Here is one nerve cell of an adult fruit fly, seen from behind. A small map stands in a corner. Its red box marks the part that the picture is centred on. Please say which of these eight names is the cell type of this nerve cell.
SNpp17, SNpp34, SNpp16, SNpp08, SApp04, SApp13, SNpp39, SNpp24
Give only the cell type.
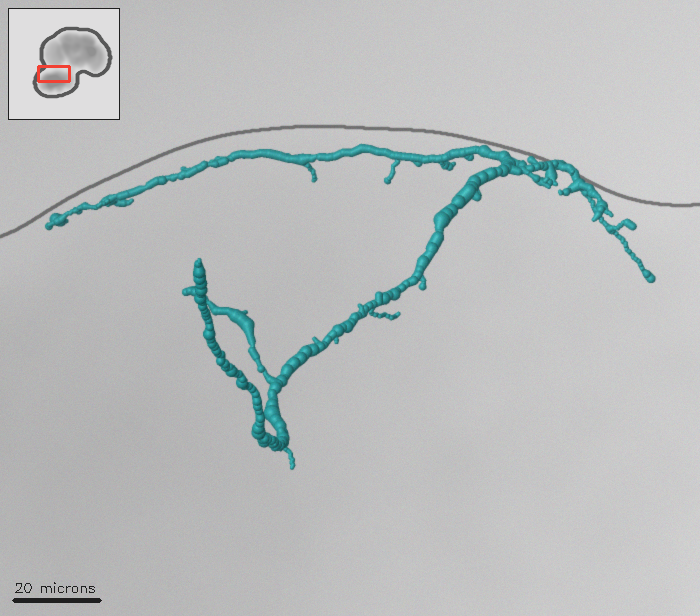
SNpp24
